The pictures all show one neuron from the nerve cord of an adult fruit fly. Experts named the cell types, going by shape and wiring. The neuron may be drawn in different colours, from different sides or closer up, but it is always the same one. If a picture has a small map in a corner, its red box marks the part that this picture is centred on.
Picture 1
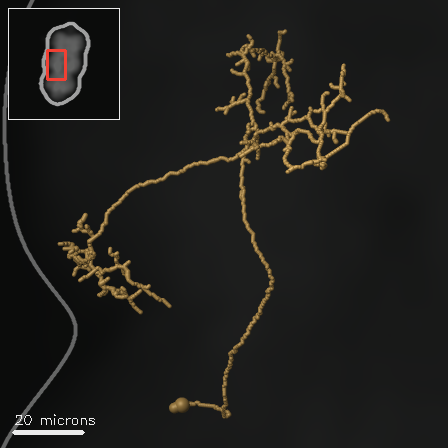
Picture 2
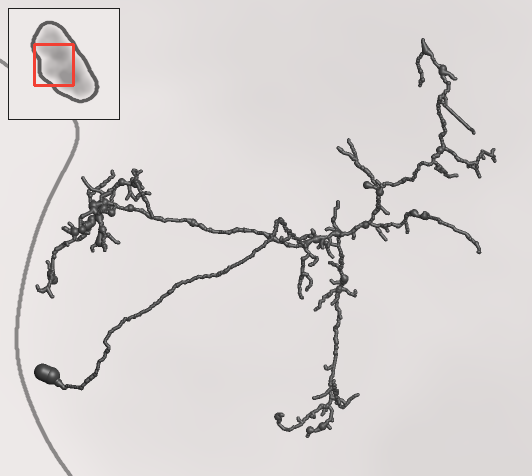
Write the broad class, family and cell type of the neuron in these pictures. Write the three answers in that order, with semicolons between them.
nerve-cord intrinsic neuron; hemilineage 21A; IN21A088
